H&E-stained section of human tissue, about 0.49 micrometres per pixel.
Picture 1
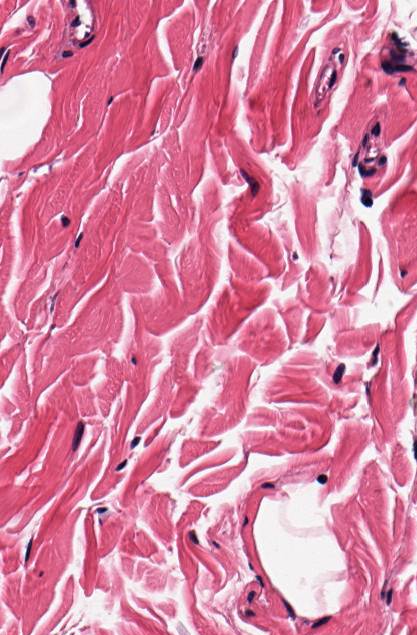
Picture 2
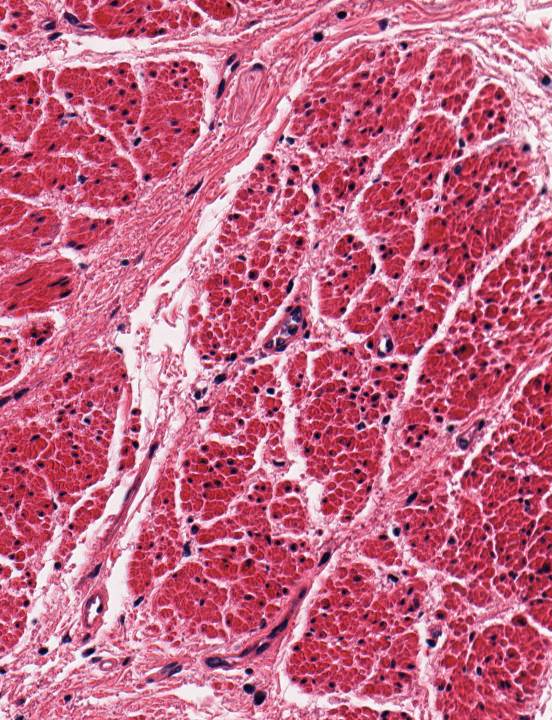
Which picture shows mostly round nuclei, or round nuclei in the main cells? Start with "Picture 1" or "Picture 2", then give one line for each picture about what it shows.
Picture 2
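In picture 1: Nuclei are sparse, small, dark and elongated, lying scattered between the bundles.
In picture 2: In the cross-cut fibres the nuclei are small, round, dark and lie centrally.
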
